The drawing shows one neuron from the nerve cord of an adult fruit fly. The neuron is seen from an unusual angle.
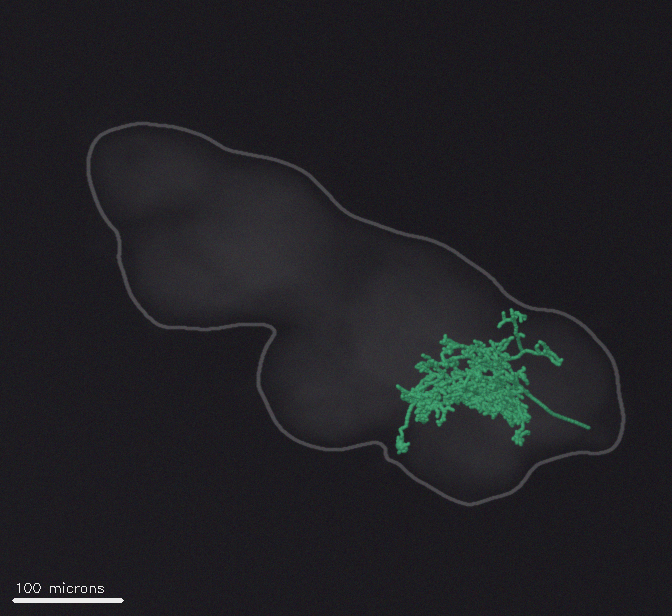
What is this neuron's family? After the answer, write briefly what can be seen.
Its family is hemilineage 03A. Its broad class is ascending neuron. From left to right in the picture it spans about 180 microns. As drawn here it is wider than it is tall.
